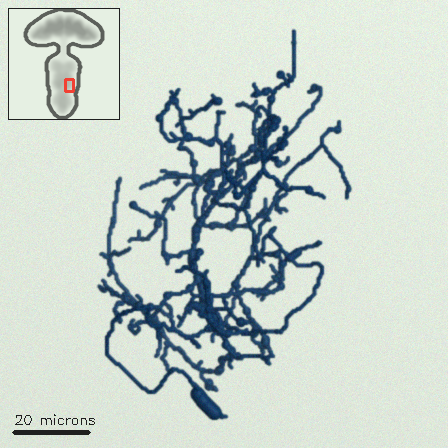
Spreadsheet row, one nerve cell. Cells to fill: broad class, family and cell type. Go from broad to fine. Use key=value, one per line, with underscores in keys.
broad_class=nerve-cord intrinsic neuron
family=hemilineage 03A
cell_type=IN03A067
